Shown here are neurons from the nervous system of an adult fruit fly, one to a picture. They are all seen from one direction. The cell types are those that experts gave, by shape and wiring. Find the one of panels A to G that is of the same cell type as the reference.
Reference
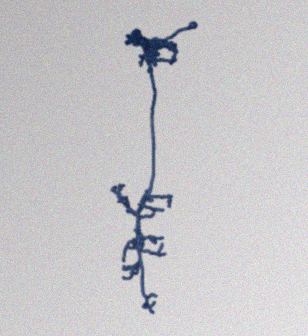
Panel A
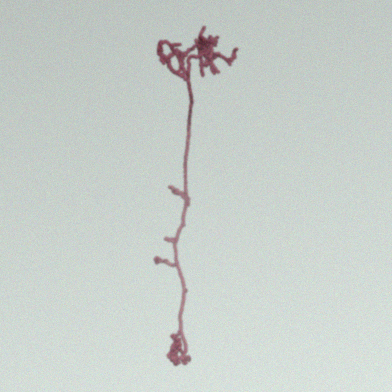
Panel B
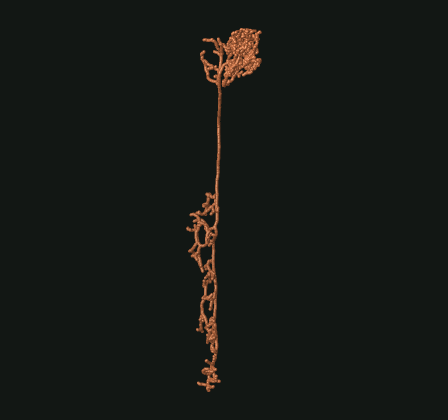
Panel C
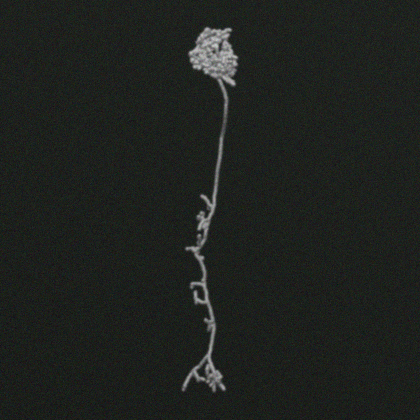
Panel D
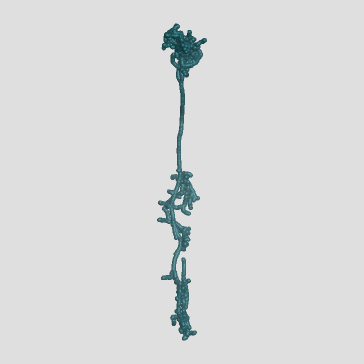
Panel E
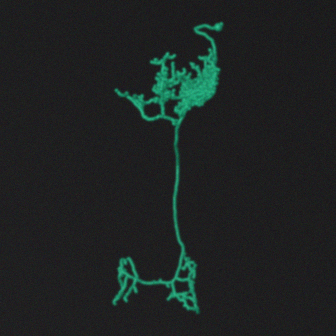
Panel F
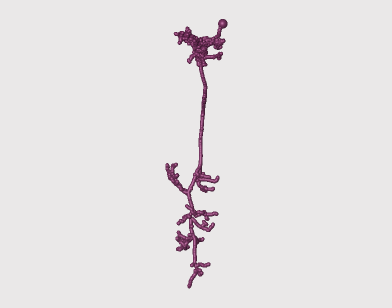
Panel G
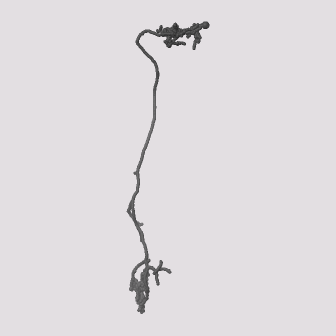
Panel F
